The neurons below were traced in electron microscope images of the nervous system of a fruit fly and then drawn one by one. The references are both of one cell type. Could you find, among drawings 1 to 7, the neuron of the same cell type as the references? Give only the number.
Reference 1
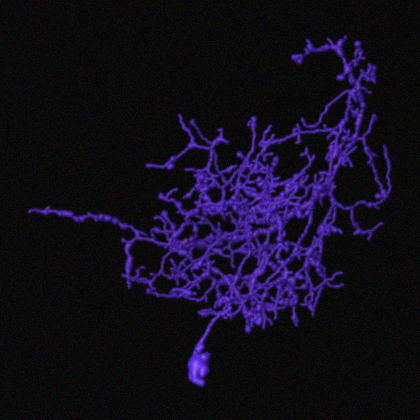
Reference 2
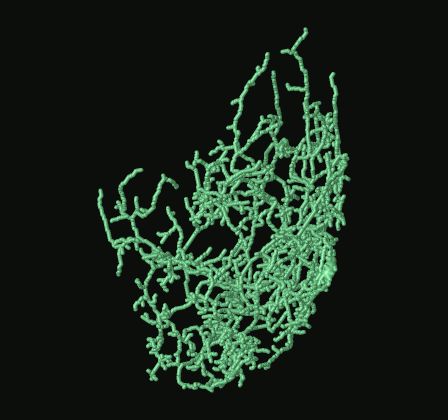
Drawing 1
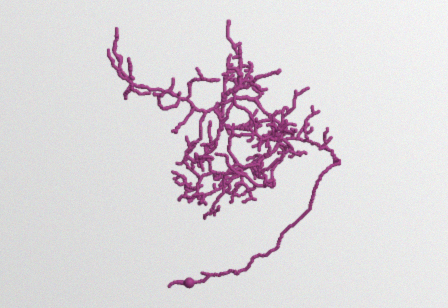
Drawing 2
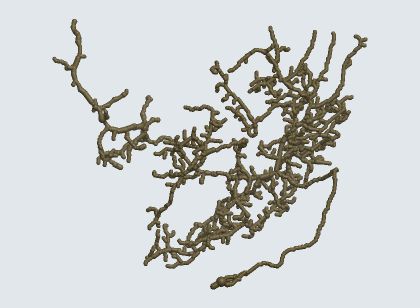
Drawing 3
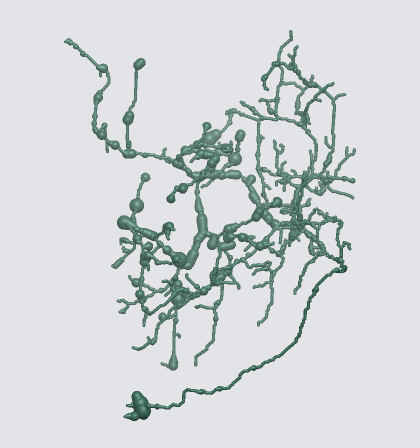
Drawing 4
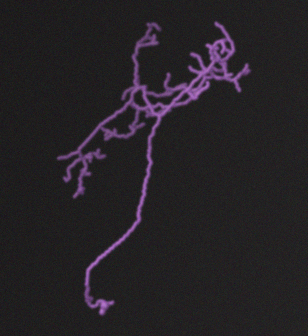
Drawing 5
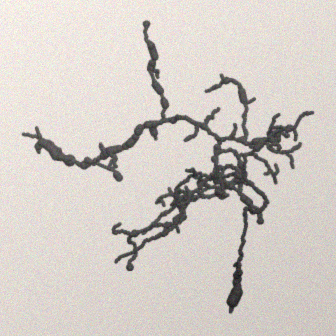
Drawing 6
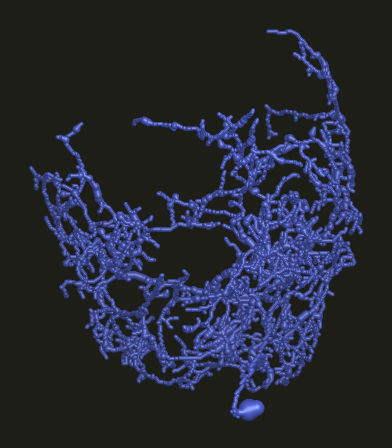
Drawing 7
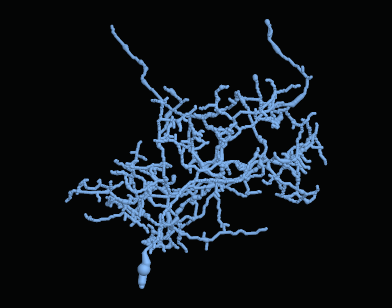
6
